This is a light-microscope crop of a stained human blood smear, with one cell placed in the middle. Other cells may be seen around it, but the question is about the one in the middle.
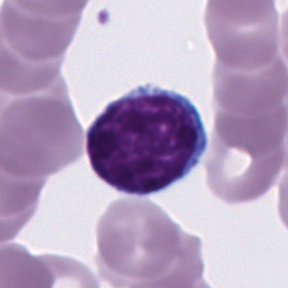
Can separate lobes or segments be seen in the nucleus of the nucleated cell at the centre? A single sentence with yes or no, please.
No, the cell's nucleus forms one compact piece that is round, oval or kidney-shaped.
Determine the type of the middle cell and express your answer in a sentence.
Regarding the central cell, it is a lymphocyte.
